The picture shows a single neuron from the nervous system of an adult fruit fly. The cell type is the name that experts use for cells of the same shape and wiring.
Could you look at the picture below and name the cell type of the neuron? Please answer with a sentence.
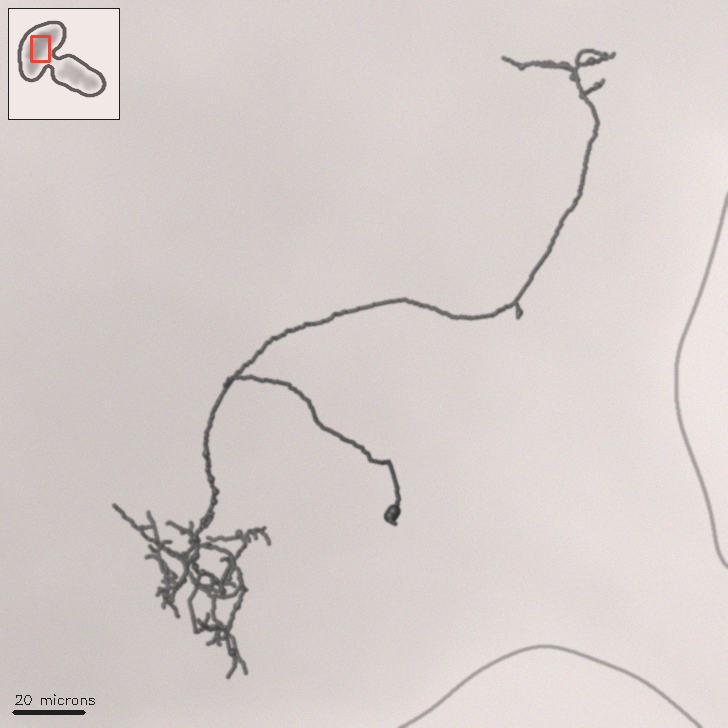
The cell type is CB2081_b.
